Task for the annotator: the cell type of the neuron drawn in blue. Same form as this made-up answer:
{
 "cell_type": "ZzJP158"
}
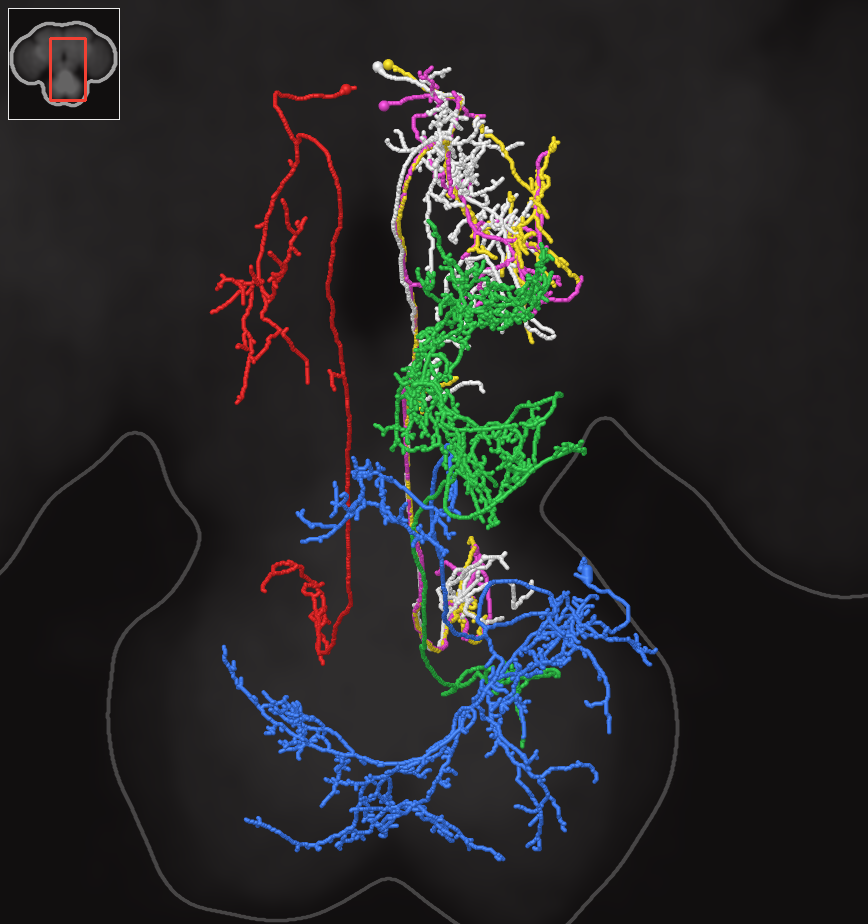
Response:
{
 "cell_type": "AN19A019"
}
